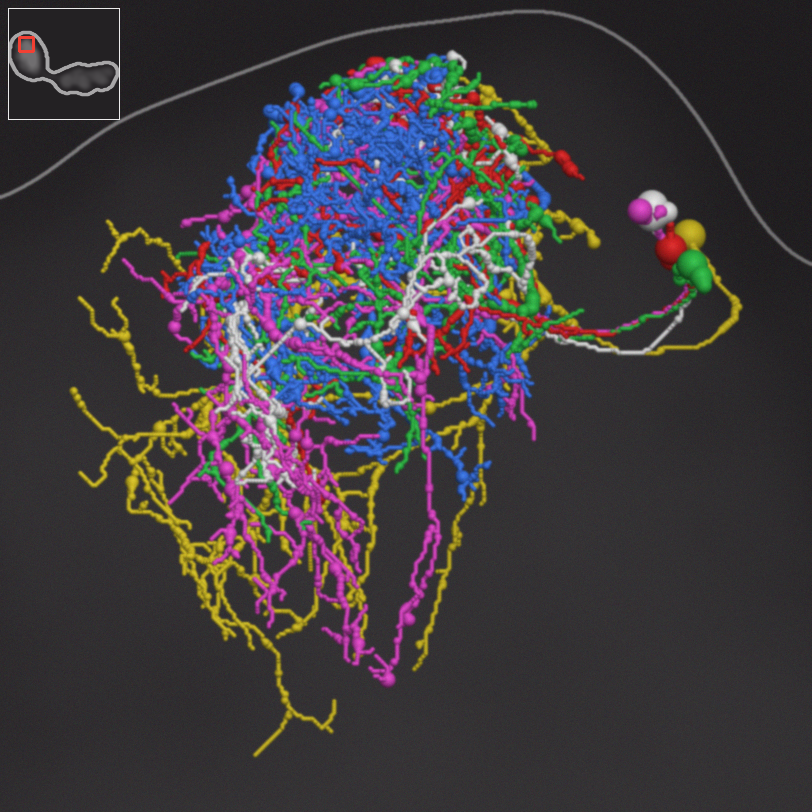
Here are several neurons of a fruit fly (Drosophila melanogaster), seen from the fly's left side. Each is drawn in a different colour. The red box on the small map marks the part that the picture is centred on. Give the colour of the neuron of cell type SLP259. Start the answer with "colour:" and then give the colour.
colour: magenta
